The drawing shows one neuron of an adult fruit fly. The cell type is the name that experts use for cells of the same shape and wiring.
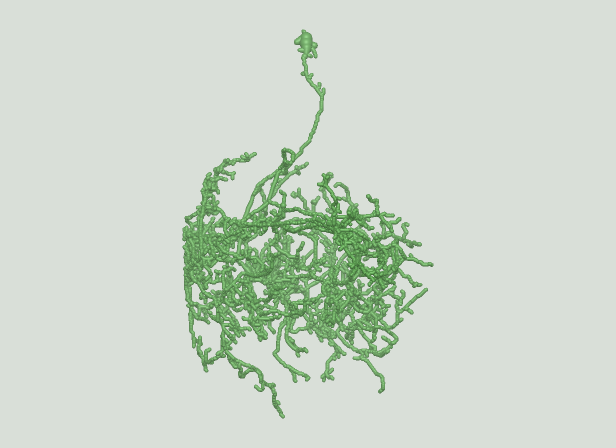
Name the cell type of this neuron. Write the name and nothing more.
AVLP078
